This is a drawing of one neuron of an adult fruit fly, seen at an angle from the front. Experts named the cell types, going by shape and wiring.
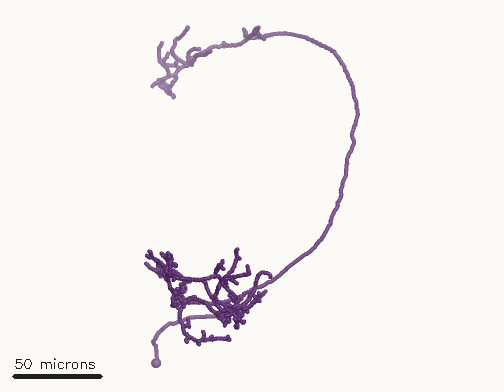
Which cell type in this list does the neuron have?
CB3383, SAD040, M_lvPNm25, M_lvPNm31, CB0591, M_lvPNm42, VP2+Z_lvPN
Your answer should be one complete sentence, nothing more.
In terms of cell type, the neuron is M_lvPNm42.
